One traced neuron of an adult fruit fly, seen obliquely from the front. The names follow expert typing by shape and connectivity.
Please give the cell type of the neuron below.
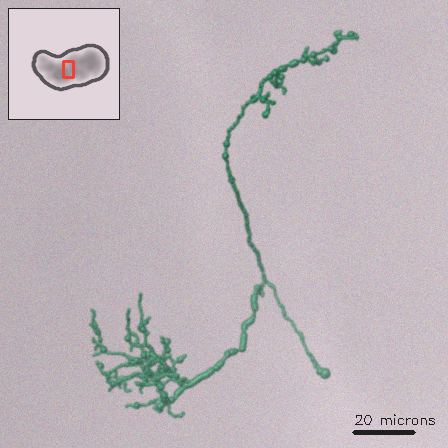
LC16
